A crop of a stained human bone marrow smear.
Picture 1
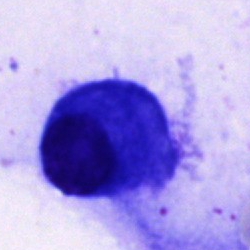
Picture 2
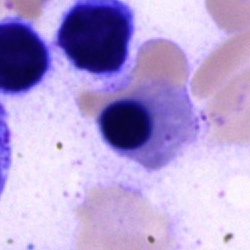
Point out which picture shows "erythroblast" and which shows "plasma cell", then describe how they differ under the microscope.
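Let me sort these: the plasma cell is in picture 1, the erythroblast in picture 2. The plasma cell's cytoplasm is deep blue, nearly as dark as its nucleus, and most of what I can see of it lies on the right side.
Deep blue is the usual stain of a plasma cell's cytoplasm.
In the erythroblast the cytoplasm is greyish-blue instead, and it covers more of the cell than the nucleus does.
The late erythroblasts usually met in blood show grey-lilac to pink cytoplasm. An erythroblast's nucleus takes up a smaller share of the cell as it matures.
That nucleus sits toward the left side, and its chromatin is very dark and dense, with no pattern I can make out and no nucleolus.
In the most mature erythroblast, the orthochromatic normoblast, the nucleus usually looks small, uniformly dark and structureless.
The outlines differ too: the plasma cell is round and smooth along its left and upper edges, though its right edge looks frayed, with fine purple wisps coming off it, while the erythroblast's outline is irregular and angular. Around the plasma cell, small purple dots are scattered in the pale background.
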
